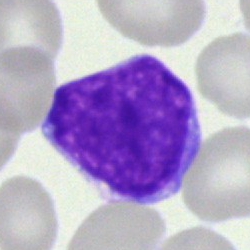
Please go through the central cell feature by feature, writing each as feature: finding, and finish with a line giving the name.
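Outline: angular, several fairly straight sides meeting at corners
Nucleus: occupies nearly the whole cell
Chromatin: deep purple, small paler spots scattered through it
Cytoplasm: pale blue where visible
Name: blast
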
